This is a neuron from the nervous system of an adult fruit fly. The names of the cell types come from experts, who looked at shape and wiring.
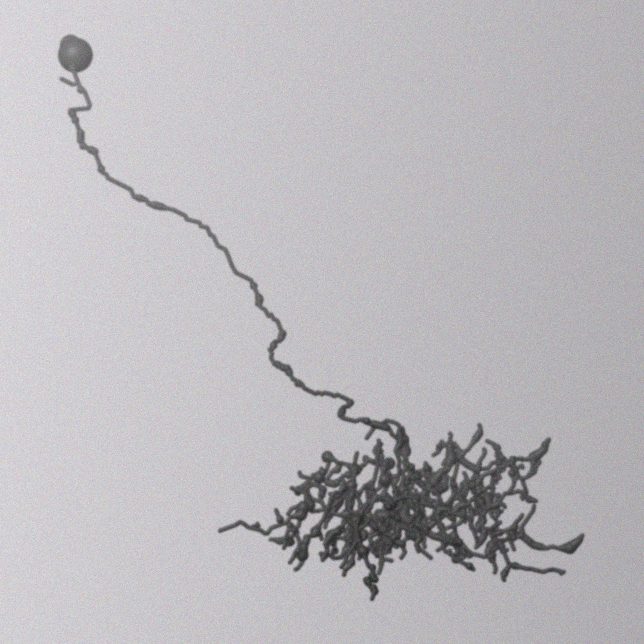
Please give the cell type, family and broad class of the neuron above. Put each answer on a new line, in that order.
Pm5
Pm
optic-lobe intrinsic neuron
